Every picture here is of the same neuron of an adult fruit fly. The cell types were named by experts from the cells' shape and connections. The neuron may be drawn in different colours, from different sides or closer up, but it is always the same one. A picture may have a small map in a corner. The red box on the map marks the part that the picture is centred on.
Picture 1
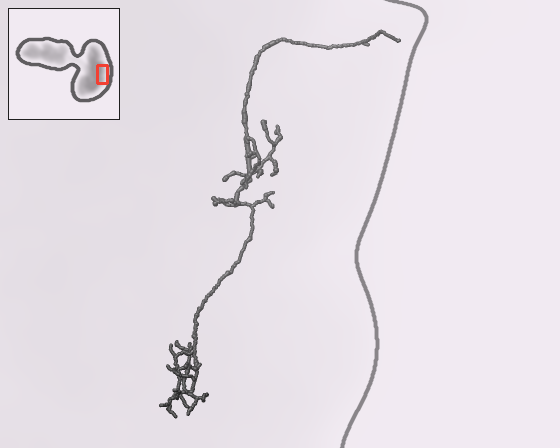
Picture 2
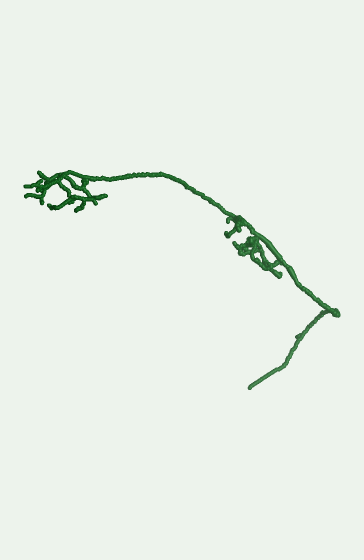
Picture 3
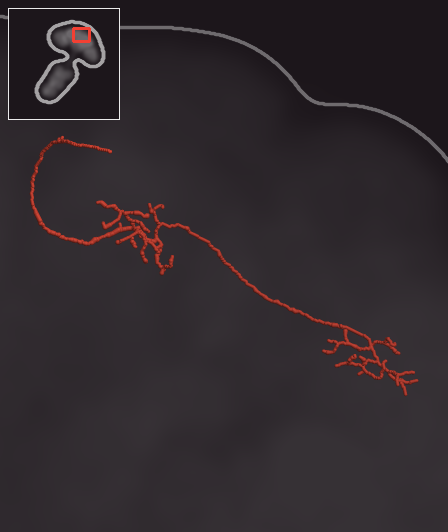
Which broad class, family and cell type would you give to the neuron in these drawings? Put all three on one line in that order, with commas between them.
sensory neuron entering the brain, class olfactory, ORN_DP1m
